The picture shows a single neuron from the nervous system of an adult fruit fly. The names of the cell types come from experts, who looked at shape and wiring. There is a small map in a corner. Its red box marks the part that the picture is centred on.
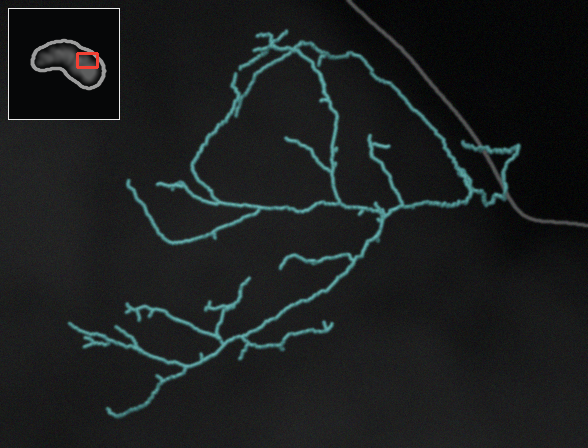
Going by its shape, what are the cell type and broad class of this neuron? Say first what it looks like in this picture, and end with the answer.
The picture shows dozens of branch ends. In this view it is about as wide as it is tall. The cell type is MNx04. It is a motor neuron of the brain.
